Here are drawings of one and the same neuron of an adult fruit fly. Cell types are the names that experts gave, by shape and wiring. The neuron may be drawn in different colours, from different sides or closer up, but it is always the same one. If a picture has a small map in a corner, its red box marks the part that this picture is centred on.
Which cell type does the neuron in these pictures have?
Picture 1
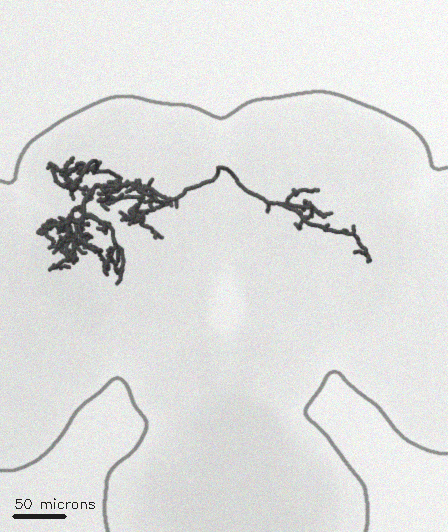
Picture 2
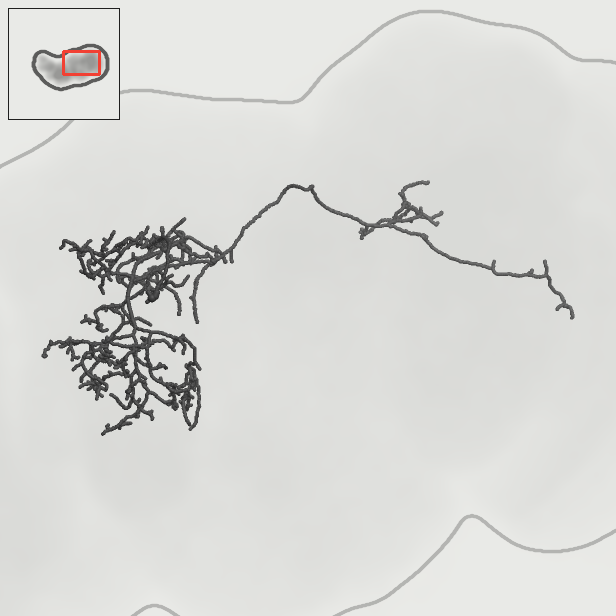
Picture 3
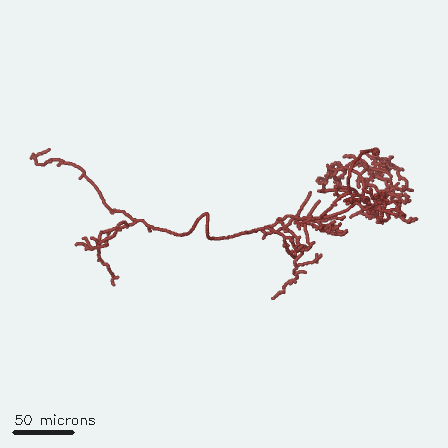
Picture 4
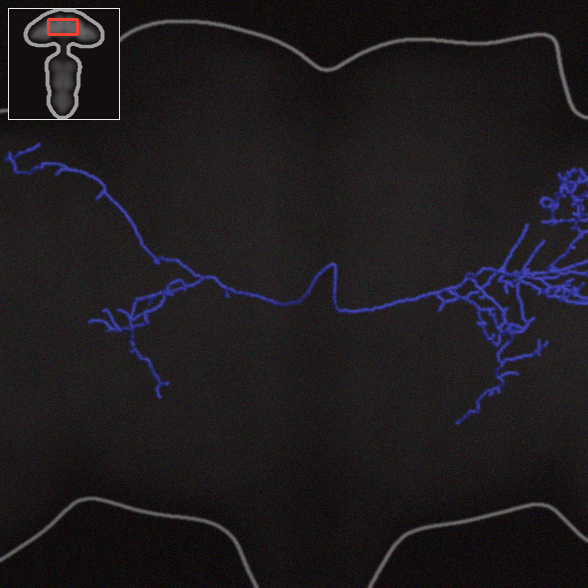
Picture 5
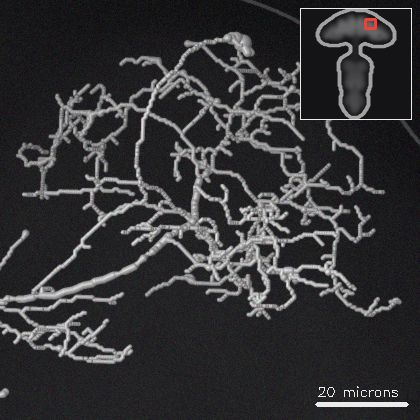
CB1017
